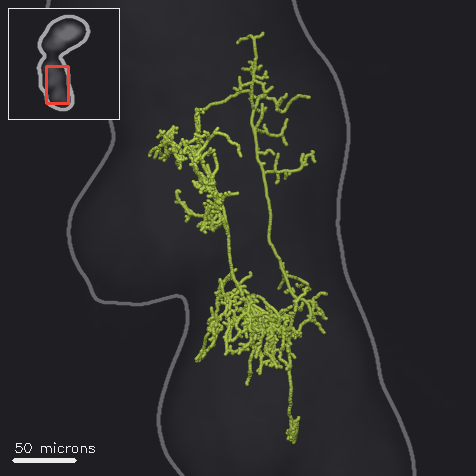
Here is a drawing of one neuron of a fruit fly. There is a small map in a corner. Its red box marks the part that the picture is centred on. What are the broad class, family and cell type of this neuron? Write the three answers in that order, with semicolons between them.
nerve-cord intrinsic neuron; hemilineage 05B; IN05B008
